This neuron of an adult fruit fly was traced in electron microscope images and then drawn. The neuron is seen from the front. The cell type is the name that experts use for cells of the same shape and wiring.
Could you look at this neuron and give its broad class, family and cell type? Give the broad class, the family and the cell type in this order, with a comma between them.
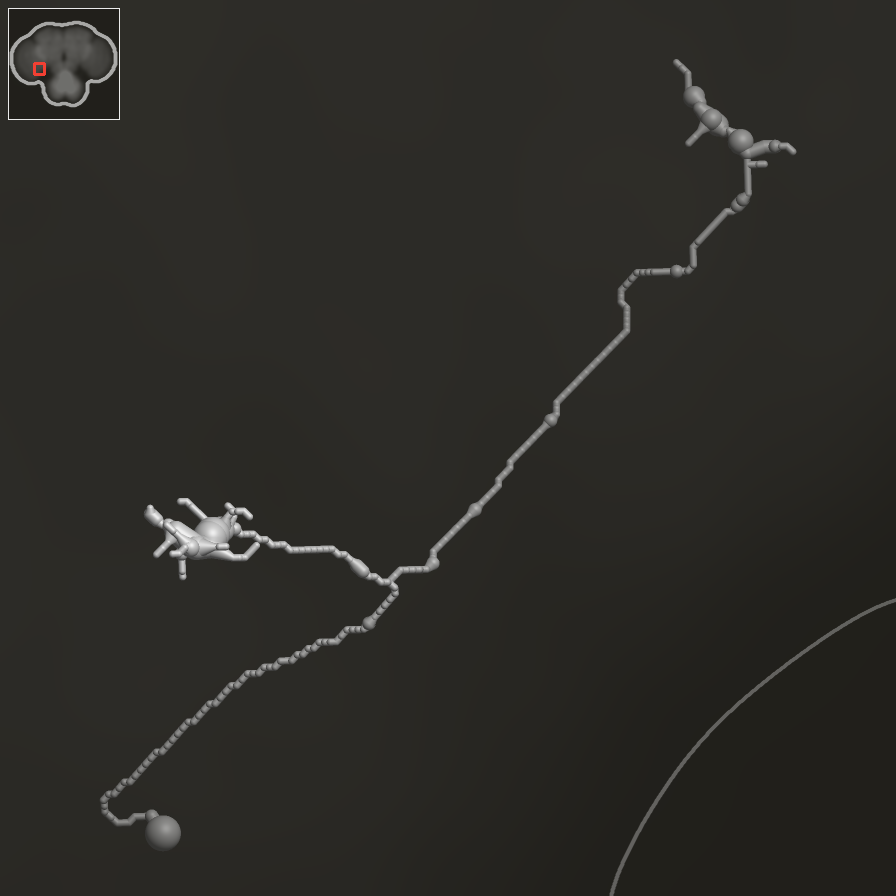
optic-lobe intrinsic neuron, T, T3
